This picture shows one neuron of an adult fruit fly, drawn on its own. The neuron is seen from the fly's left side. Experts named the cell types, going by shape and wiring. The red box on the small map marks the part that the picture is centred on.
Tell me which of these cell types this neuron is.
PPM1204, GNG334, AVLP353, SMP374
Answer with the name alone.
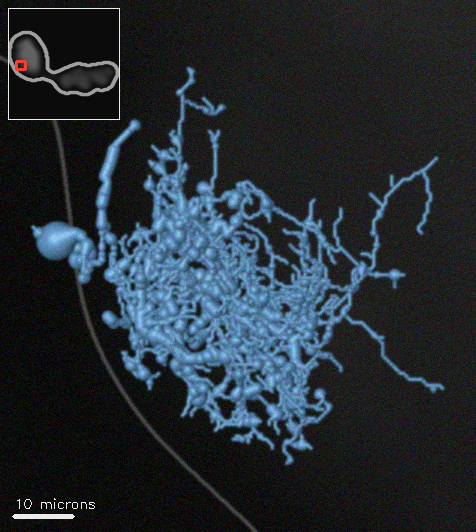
GNG334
